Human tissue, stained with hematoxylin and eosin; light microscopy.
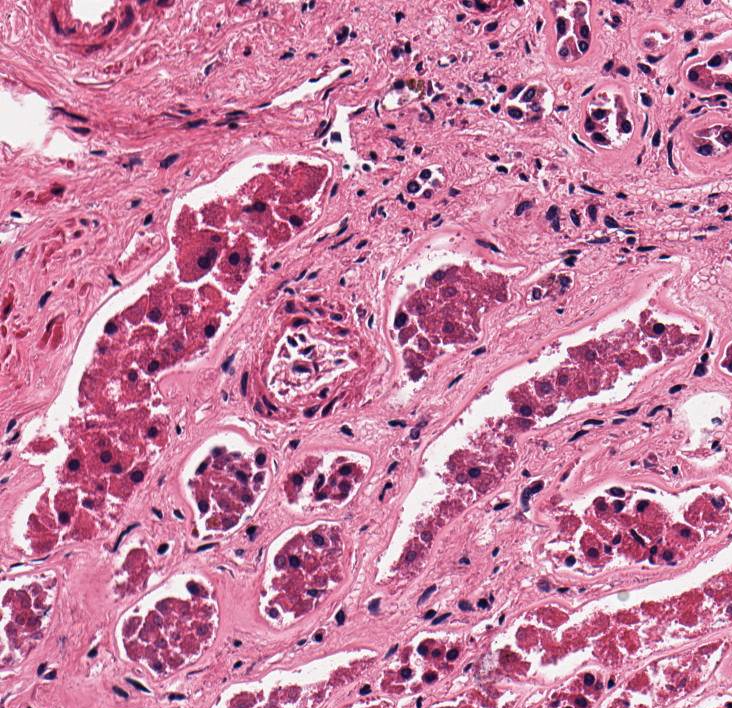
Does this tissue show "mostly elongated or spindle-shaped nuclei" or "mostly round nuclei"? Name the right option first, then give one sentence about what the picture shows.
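Mostly round nuclei. Each nested cell has a single small, round, dark nucleus.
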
